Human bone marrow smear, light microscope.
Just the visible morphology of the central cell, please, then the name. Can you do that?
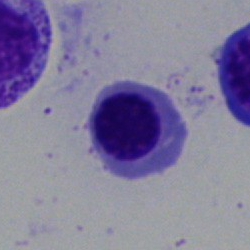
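Smooth, roughly round outline on this one. Its nucleus is off-centre, pushed toward the upper left. The cytoplasm is a pale greyish blue, with no granules in it. That central cell is an erythroblast.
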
